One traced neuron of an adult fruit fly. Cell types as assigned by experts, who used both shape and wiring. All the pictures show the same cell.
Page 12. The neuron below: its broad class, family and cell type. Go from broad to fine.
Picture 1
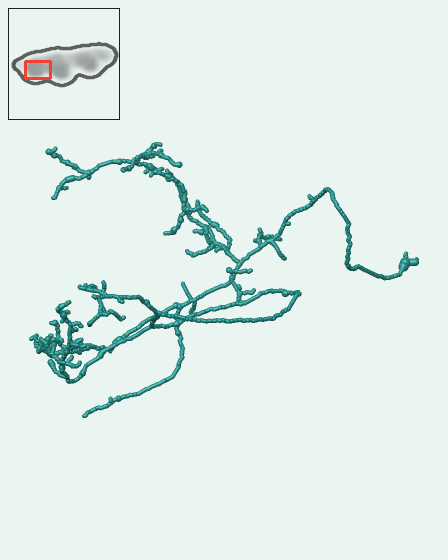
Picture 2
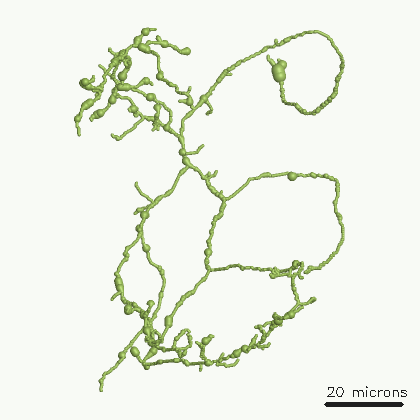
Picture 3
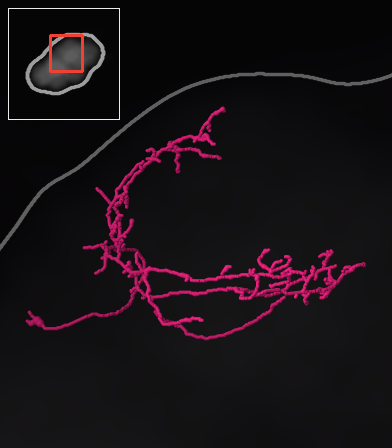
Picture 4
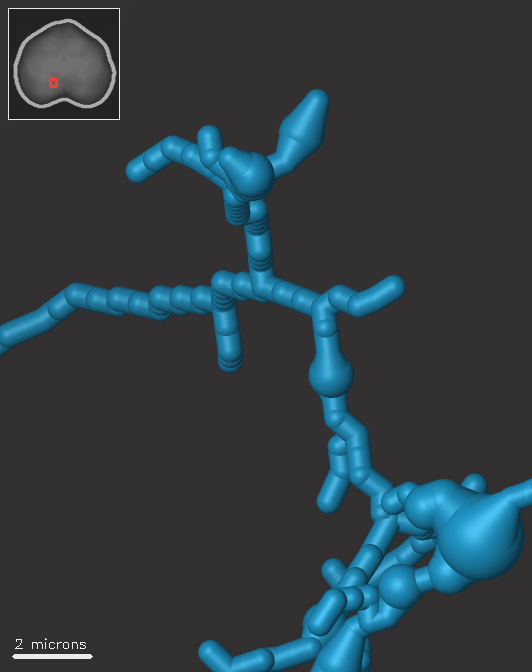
nerve-cord intrinsic neuron; hemilineage 03A; IN03A094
